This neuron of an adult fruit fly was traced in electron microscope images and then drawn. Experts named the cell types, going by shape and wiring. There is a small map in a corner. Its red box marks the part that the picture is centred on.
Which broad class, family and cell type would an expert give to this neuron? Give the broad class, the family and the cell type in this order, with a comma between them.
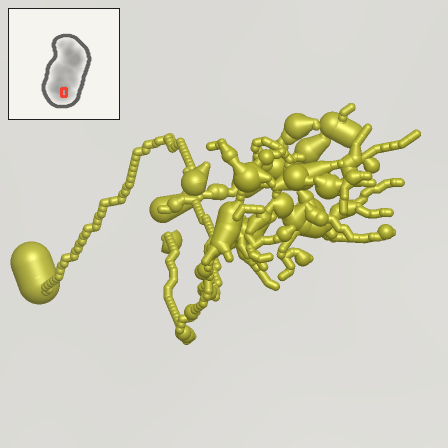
optic-lobe intrinsic neuron, T, T5c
